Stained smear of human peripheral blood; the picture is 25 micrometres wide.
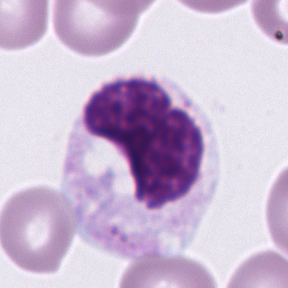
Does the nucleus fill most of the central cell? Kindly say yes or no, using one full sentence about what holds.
No, around the nucleus lies a wide area of cytoplasm.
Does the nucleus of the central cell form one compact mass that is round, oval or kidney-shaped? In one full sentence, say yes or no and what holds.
Yes, the nucleus is neither lobed nor folded but one compact round, oval or kidney-shaped mass.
